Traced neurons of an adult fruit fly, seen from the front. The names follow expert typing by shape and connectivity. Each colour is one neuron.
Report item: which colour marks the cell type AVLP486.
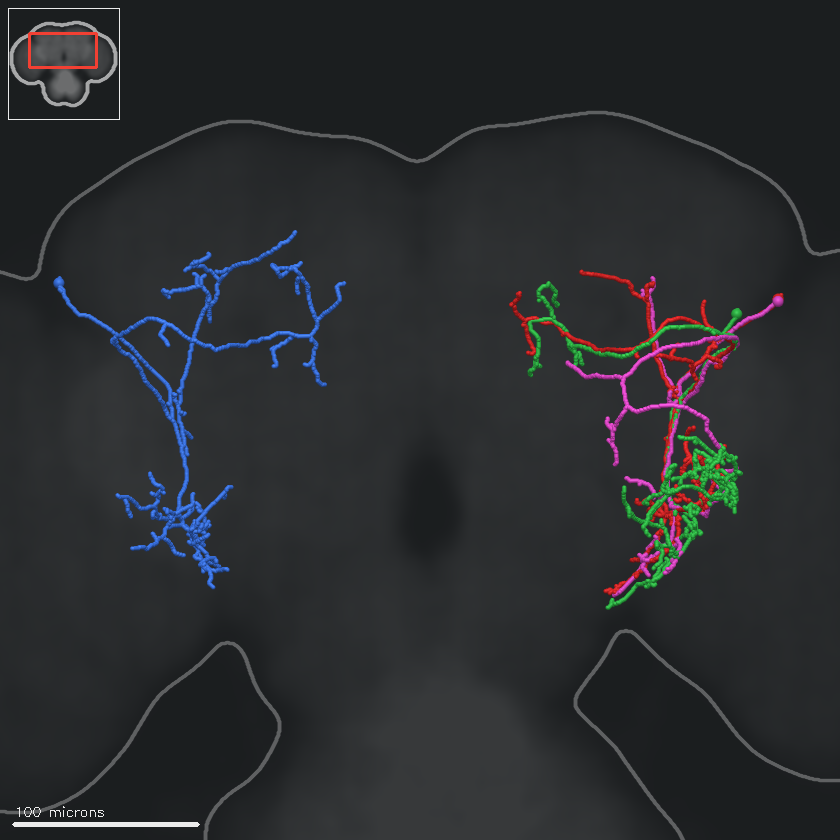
red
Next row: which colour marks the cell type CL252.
green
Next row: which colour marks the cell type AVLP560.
magenta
